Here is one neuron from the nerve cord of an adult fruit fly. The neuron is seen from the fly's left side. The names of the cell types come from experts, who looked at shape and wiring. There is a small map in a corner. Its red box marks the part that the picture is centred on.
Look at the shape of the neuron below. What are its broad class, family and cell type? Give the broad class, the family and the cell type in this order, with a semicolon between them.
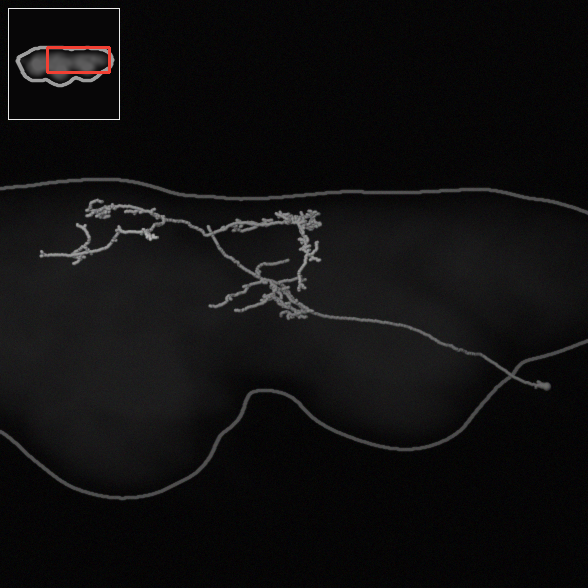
nerve-cord intrinsic neuron; hemilineage 06B; IN06B083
